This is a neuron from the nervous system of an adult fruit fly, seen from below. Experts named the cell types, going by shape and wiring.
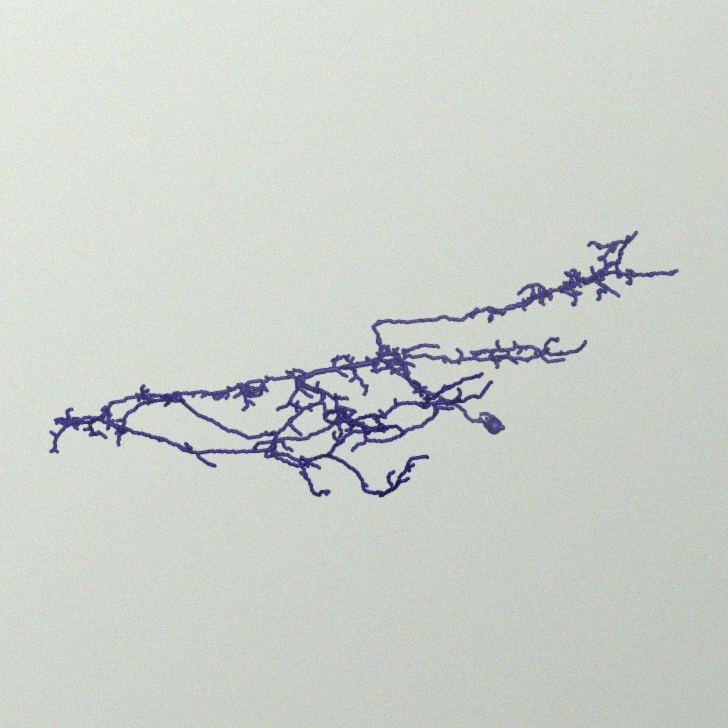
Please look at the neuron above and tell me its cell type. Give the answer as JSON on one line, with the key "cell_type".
{"cell_type": "INXXX304"}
